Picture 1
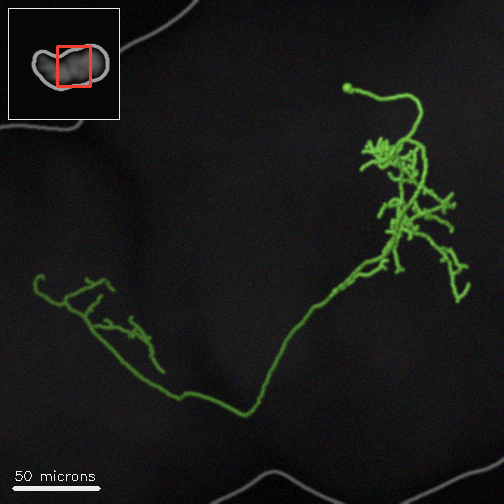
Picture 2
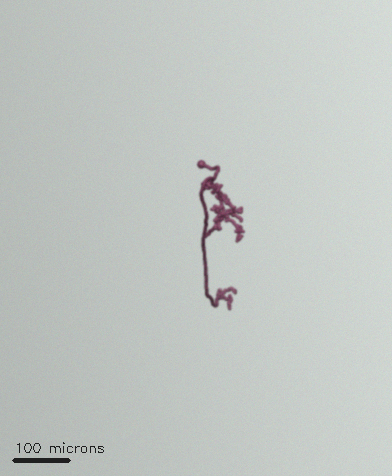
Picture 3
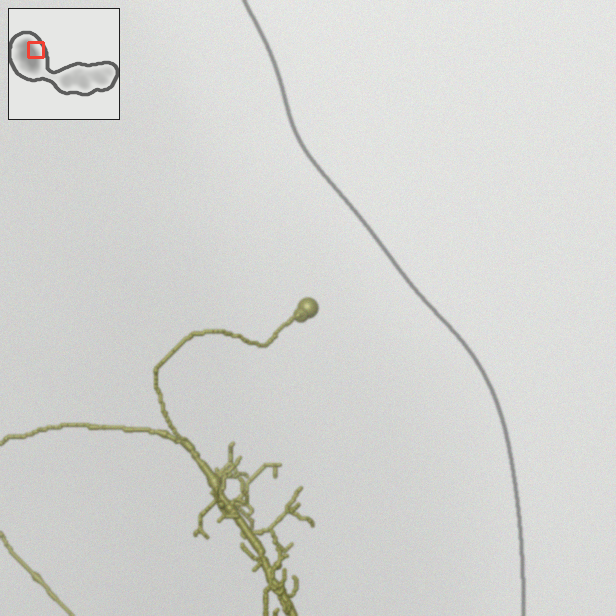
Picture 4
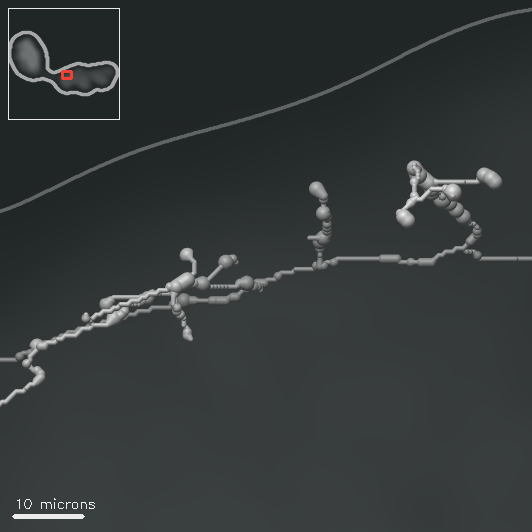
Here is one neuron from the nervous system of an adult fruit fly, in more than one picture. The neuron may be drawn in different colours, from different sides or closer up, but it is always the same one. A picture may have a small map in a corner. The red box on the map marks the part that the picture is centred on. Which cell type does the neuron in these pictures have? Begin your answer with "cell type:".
cell type: DNpe009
